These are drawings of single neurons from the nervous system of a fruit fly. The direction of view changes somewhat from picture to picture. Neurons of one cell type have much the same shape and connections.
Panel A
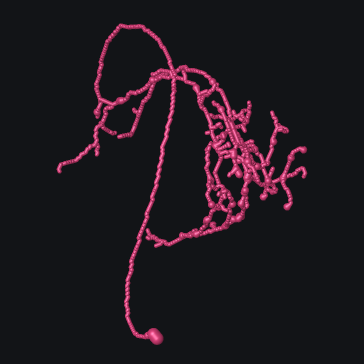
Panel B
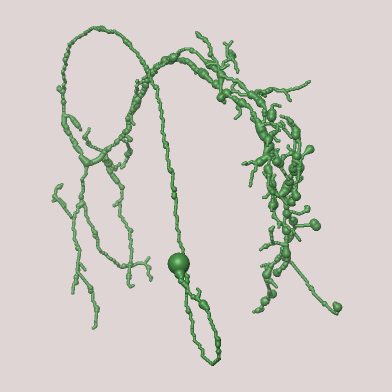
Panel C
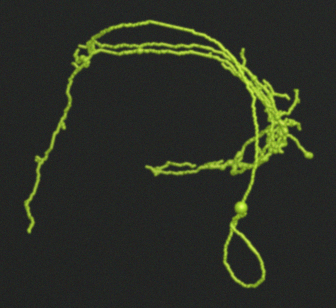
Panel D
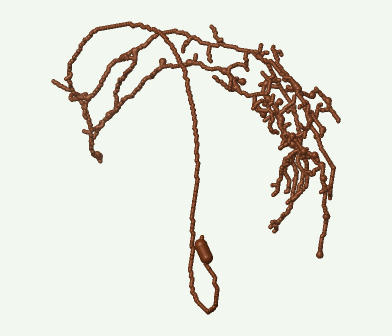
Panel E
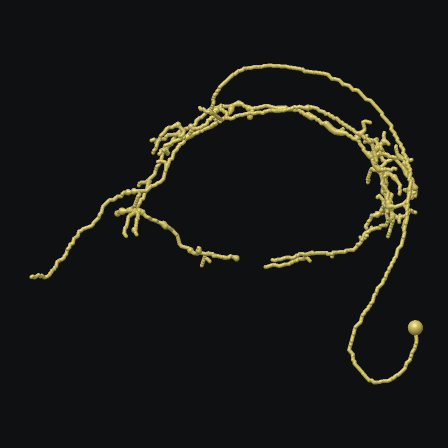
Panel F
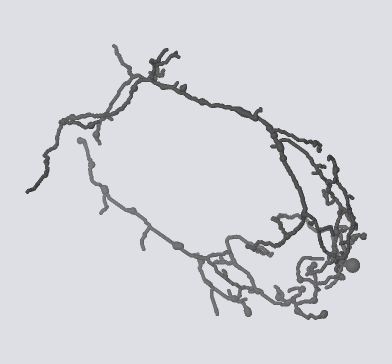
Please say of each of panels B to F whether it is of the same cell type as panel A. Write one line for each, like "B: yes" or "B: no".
B: yes
C: yes
D: yes
E: yes
F: no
